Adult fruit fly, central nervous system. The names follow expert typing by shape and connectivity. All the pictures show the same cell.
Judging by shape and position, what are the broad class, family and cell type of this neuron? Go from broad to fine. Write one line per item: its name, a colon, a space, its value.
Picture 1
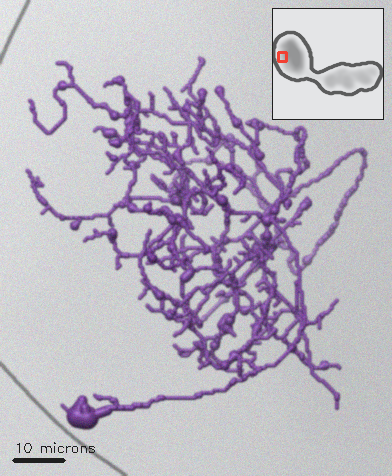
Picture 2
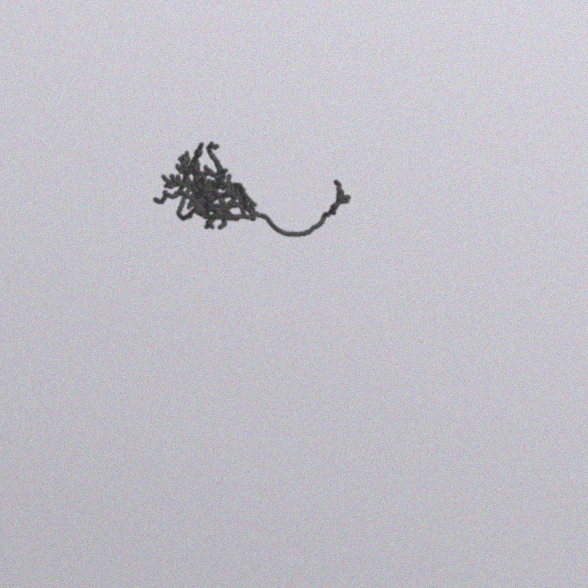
broad class: central-brain intrinsic neuron
family: hemilineage ALv2
cell type: CB3417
